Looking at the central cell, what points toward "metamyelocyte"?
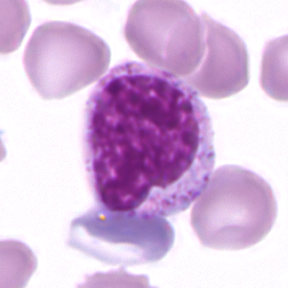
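In this metamyelocyte, the nucleus has a shallow indentation on its lower right side.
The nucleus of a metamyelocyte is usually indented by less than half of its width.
A shallow indentation like this one agrees with that.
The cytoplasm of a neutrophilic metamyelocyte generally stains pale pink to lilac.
Here the cytoplasm is pale, in line with this, and its widest rim lies at the lower right of the cell. The chromatin is coarse, clumped into dark patches with paler gaps between them. Fine purplish-red granules are scattered in the cytoplasm.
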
